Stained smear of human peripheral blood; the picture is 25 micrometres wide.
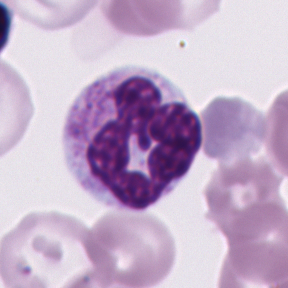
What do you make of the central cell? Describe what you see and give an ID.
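Round, smooth outline on this one, and the nucleus curves around a small pale central gap. Chromatin's dark purple and coarsely clumped, and there are fine, faint lilac granules in the cytoplasm. So, segmented neutrophil.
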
